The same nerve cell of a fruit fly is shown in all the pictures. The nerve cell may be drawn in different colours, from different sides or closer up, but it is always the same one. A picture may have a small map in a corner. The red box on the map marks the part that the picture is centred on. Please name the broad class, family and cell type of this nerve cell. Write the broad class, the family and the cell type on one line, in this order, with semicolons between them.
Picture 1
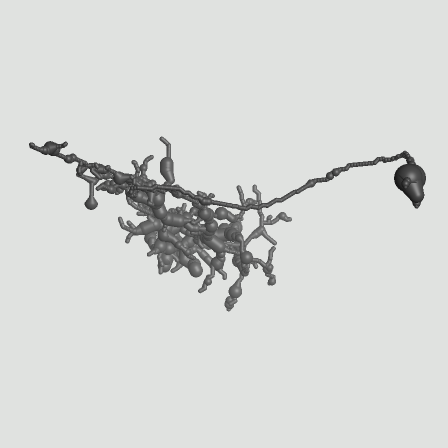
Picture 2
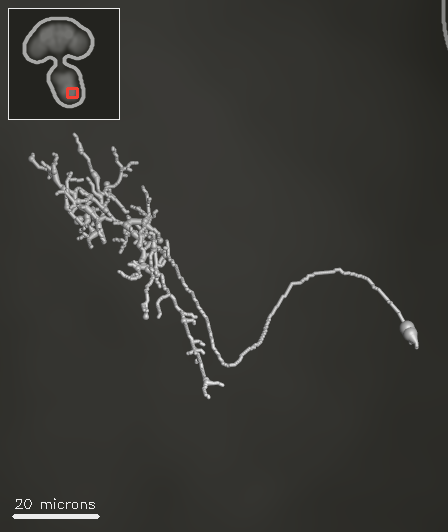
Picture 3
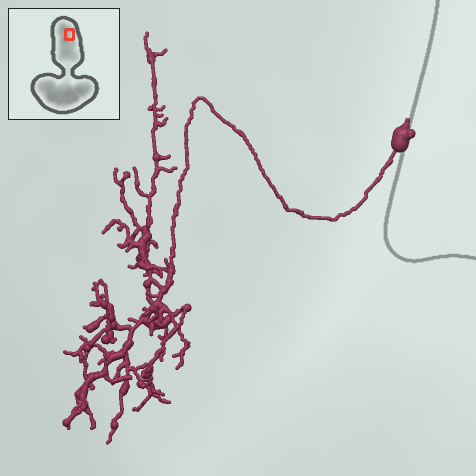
nerve-cord intrinsic neuron; hemilineage 09A; IN09A086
